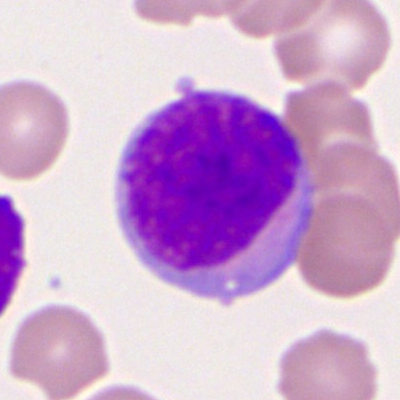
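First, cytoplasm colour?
Pale blue.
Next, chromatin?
Finely stippled, small paler spots scattered through it.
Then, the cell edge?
A small round bleb projects from the top.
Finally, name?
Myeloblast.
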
